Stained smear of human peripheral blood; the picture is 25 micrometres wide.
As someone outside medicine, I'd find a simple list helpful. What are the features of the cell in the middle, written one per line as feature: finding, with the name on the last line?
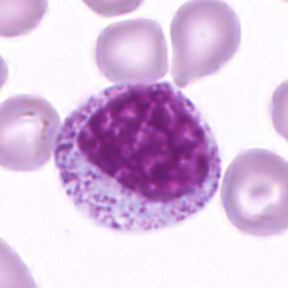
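Outline: round and smooth, no surface projections
Size: about 14 micrometres across
Nucleus: off-centre toward the upper right
Chromatin: coarsely clumped, darker blocks separated by paler streaks
Cytoplasm: pale, almost colourless, widest as a crescent at the lower left
Name: metamyelocyte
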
